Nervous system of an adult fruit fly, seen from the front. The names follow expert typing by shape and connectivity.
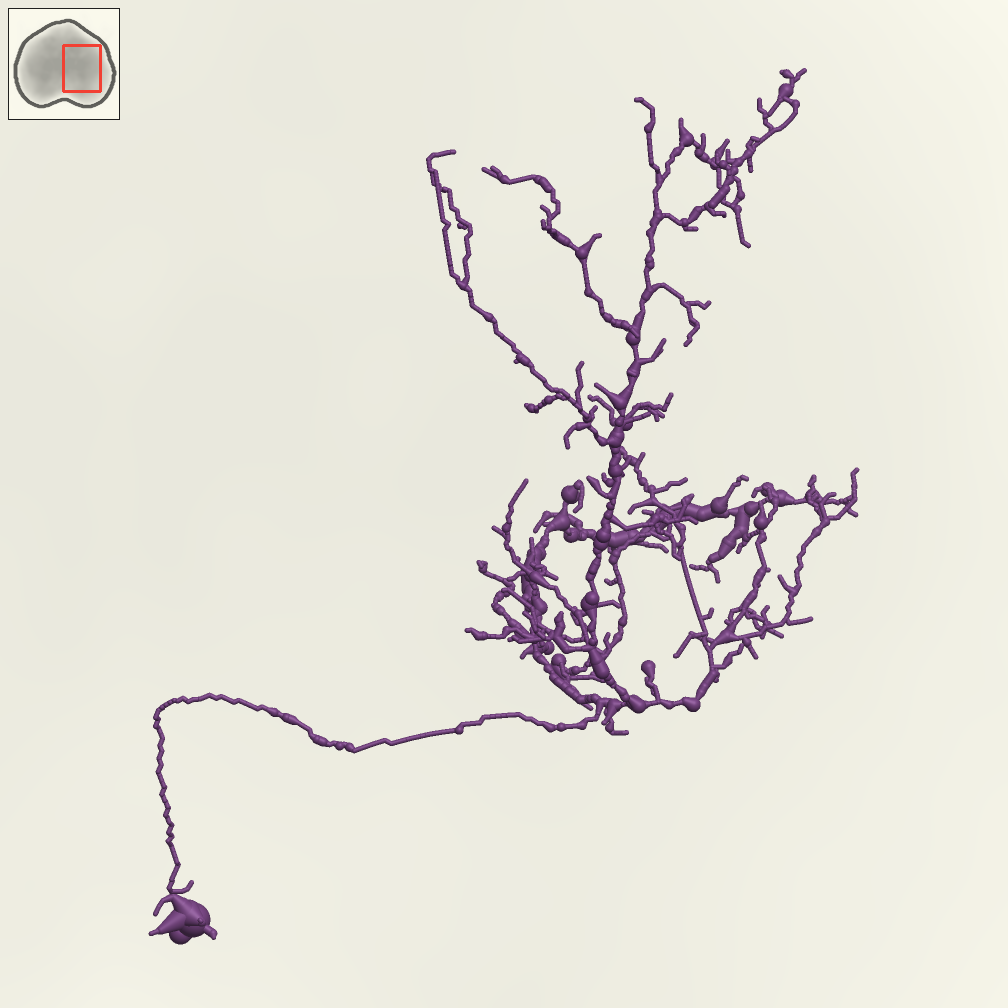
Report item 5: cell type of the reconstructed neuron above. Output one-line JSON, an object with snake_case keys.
{"cell_type": "IN14A051"}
